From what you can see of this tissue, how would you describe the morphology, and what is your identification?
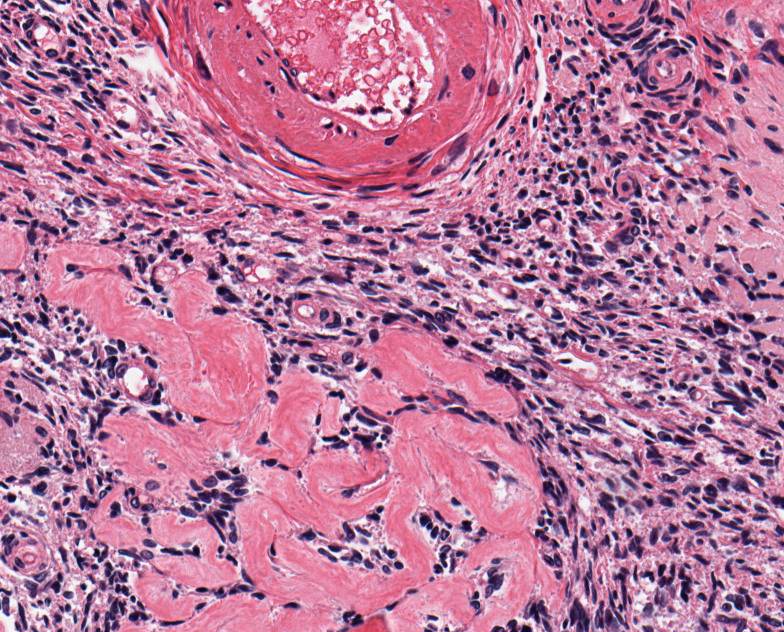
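First: densely cellular stroma, crowded with dark spindle and oval nuclei, fills most of the field. Second: the upper centre holds a large rounded structure of concentric pink layers. Third: small round vessels with narrow lumens dot the stroma. Fourth: no fat cells anywhere. This is ovary.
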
